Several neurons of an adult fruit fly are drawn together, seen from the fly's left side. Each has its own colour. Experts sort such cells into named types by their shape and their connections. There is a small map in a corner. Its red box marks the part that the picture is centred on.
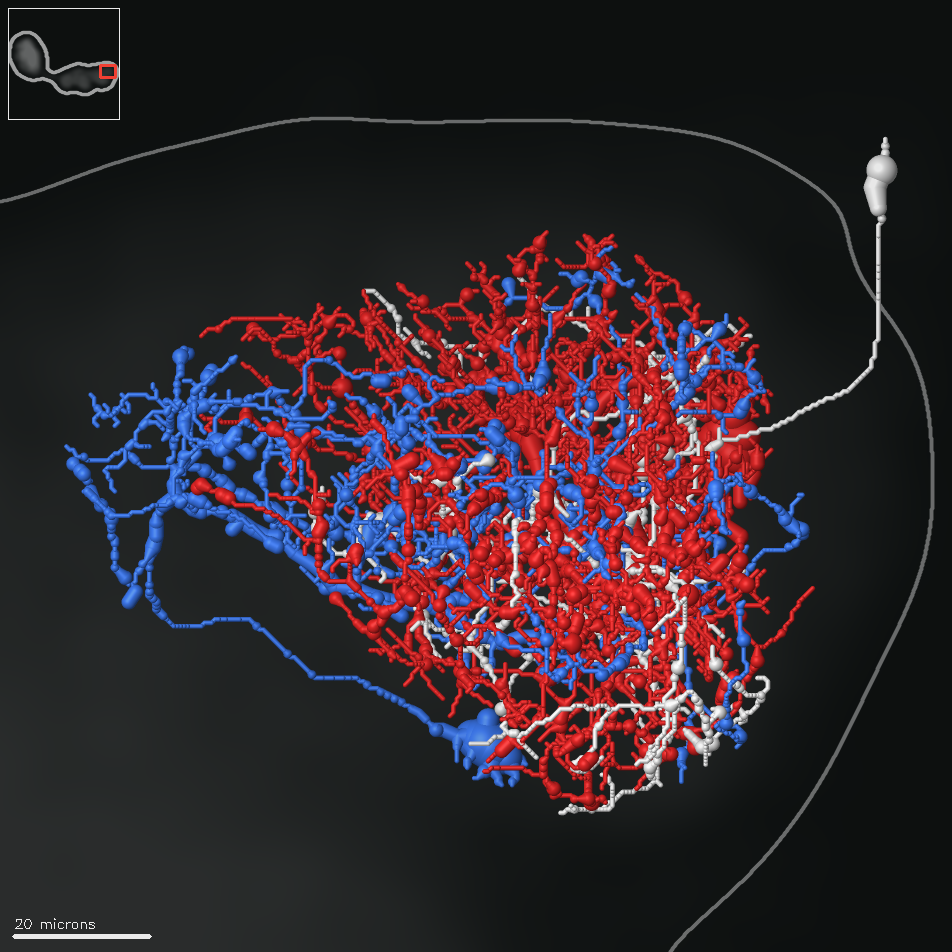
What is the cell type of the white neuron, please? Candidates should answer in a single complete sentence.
The cell type carried by this neuron is INXXX421.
